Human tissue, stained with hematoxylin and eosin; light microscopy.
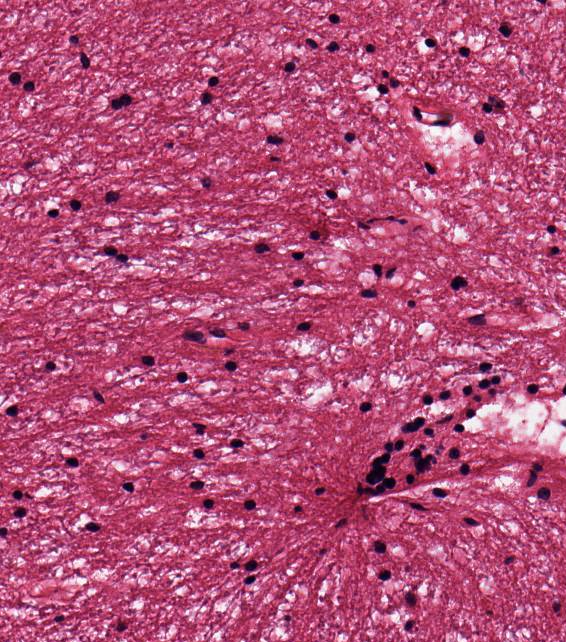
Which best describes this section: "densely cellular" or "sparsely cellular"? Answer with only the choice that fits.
Sparsely cellular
